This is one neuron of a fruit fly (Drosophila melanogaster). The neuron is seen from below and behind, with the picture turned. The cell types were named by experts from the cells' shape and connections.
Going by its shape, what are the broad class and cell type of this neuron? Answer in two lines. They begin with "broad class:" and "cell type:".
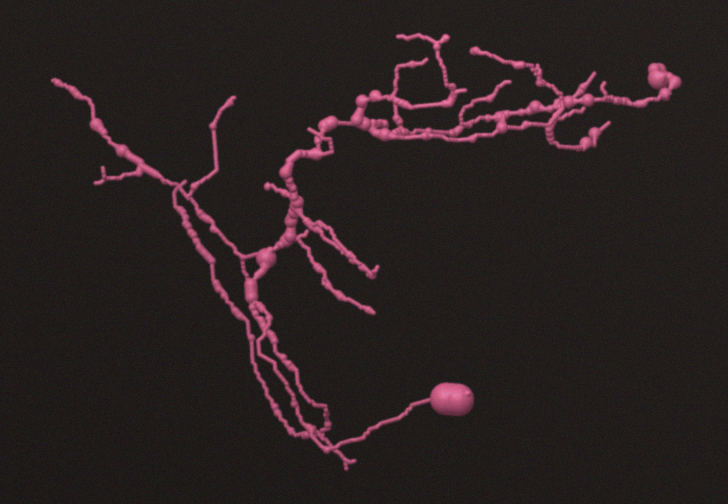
broad class: central-brain intrinsic neuron
cell type: CB1638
